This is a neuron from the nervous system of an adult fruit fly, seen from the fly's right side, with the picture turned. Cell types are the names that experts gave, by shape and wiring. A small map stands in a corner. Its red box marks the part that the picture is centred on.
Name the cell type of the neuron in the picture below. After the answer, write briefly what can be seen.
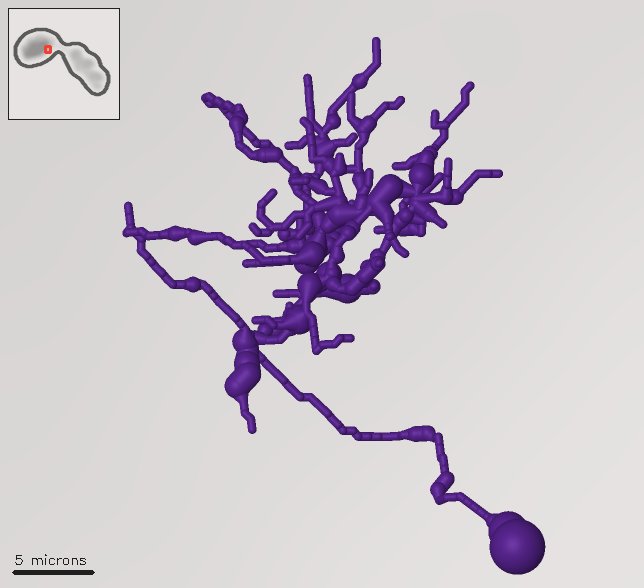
It is of cell type T4c. This is an optic-lobe intrinsic neuron. The cell body can be seen at the lower right of the picture. From top to bottom in the picture it spans about 35 microns.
